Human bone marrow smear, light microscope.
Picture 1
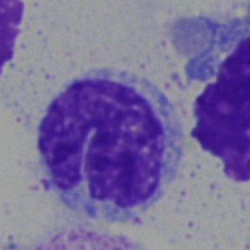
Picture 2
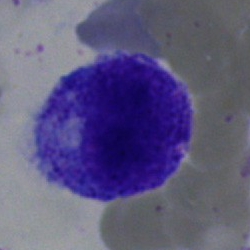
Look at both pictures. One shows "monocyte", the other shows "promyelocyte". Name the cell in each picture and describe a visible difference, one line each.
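Picture 1: monocyte. The cytoplasm shows no distinct granules.
Picture 2: promyelocyte. Coarse dark purple granules stipple the whole cell.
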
